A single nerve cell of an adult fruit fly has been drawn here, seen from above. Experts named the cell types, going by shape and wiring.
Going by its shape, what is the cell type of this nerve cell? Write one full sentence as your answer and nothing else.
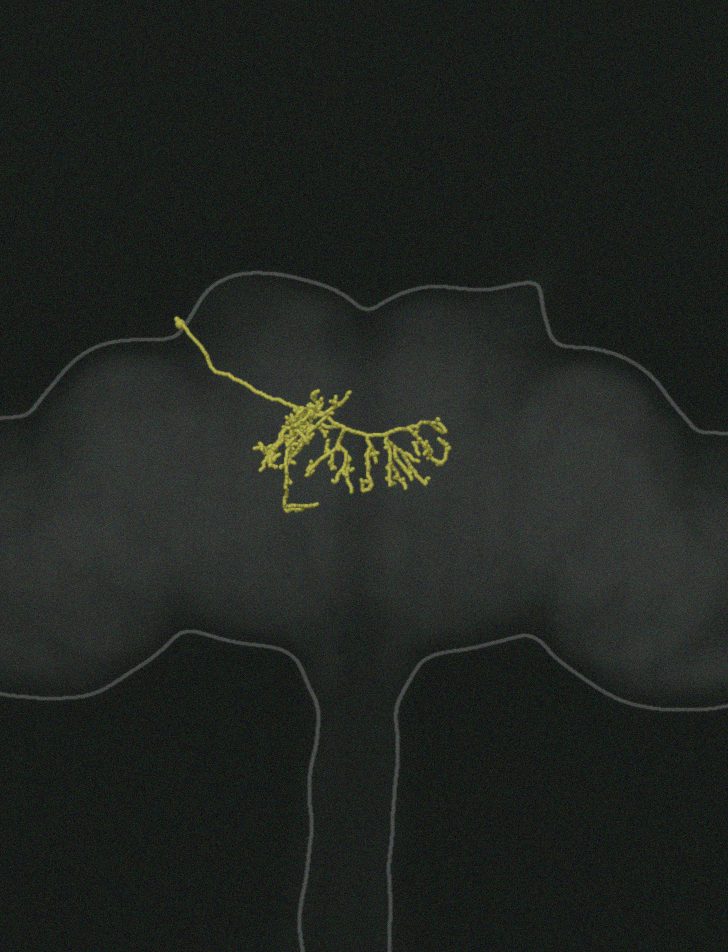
This nerve cell is categorized as cell type FB5G_a.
